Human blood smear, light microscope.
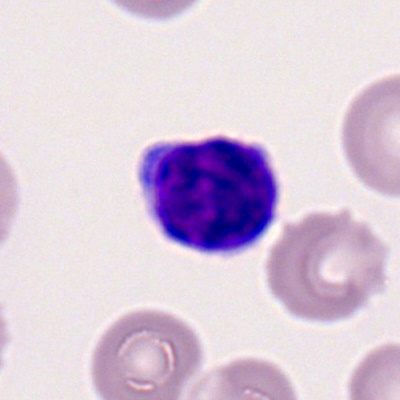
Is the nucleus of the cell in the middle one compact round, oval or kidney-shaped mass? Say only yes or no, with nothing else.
Yes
